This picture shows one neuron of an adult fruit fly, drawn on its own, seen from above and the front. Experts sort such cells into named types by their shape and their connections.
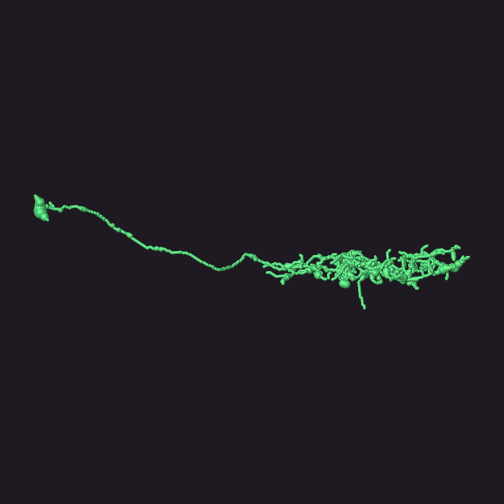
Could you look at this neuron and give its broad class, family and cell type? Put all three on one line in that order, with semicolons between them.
optic-lobe intrinsic neuron; Cm; Cm11a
